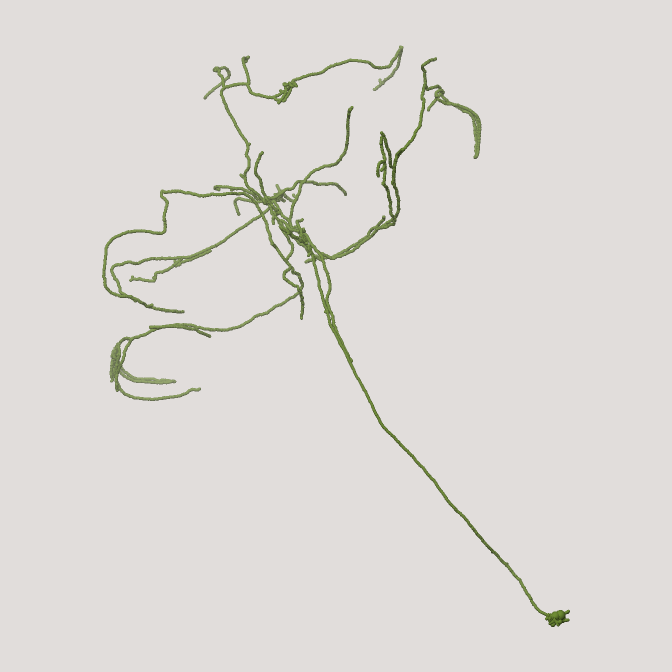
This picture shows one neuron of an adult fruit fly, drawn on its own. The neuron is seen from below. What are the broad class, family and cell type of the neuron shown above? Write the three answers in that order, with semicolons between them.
ascending neuron; hemilineage 27X; AN27X013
